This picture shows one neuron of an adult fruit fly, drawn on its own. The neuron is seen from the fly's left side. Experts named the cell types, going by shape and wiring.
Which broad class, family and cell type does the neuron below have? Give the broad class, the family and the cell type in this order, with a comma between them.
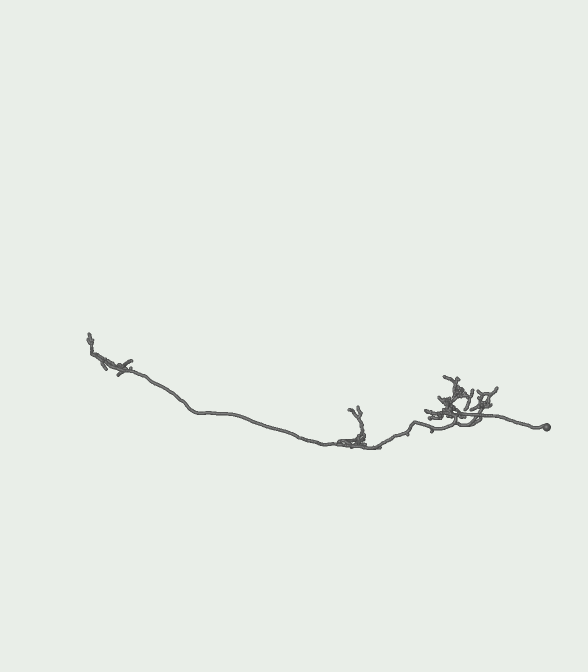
ascending neuron, hemilineage 05B, AN05B063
